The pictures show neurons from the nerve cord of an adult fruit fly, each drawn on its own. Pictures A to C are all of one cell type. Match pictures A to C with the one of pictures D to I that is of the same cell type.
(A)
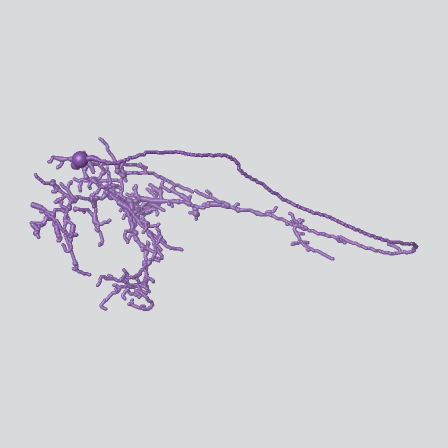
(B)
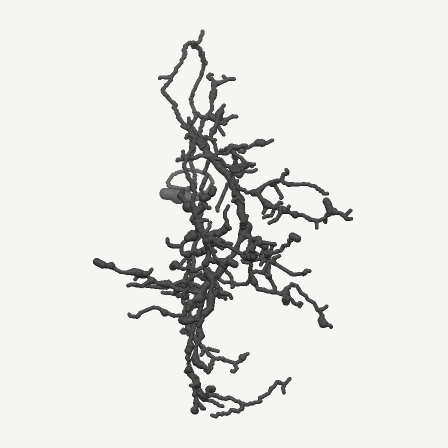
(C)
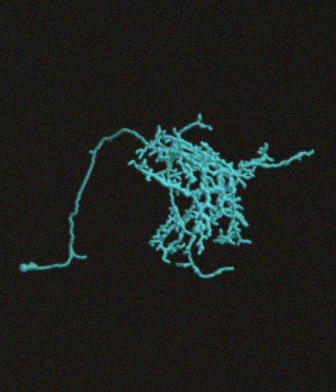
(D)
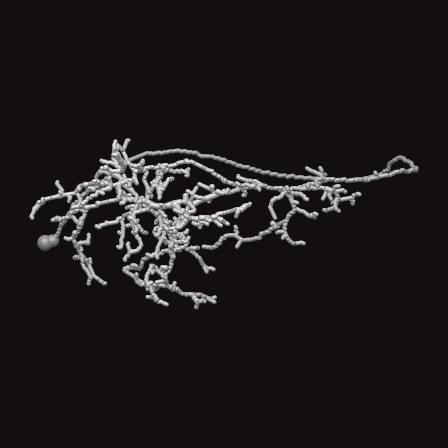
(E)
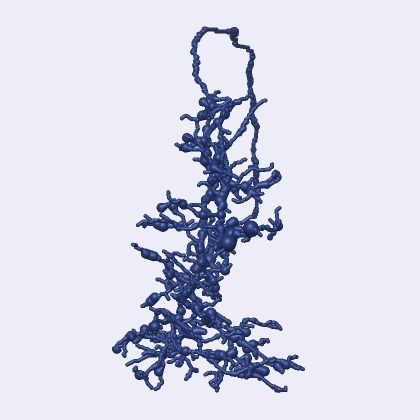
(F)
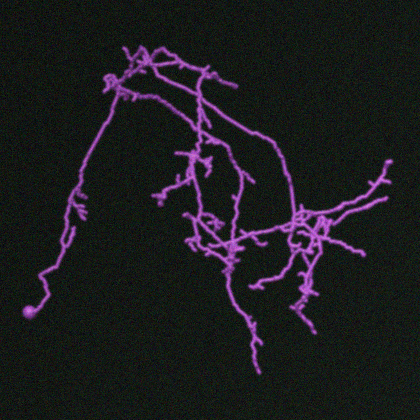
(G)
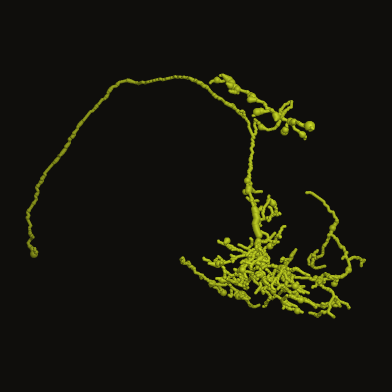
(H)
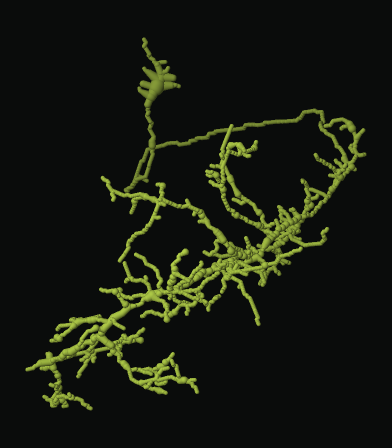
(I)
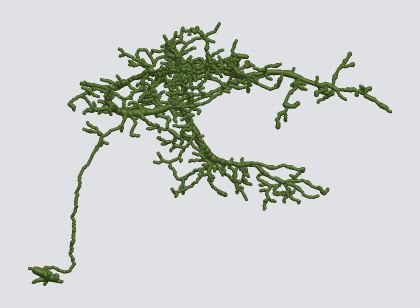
D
